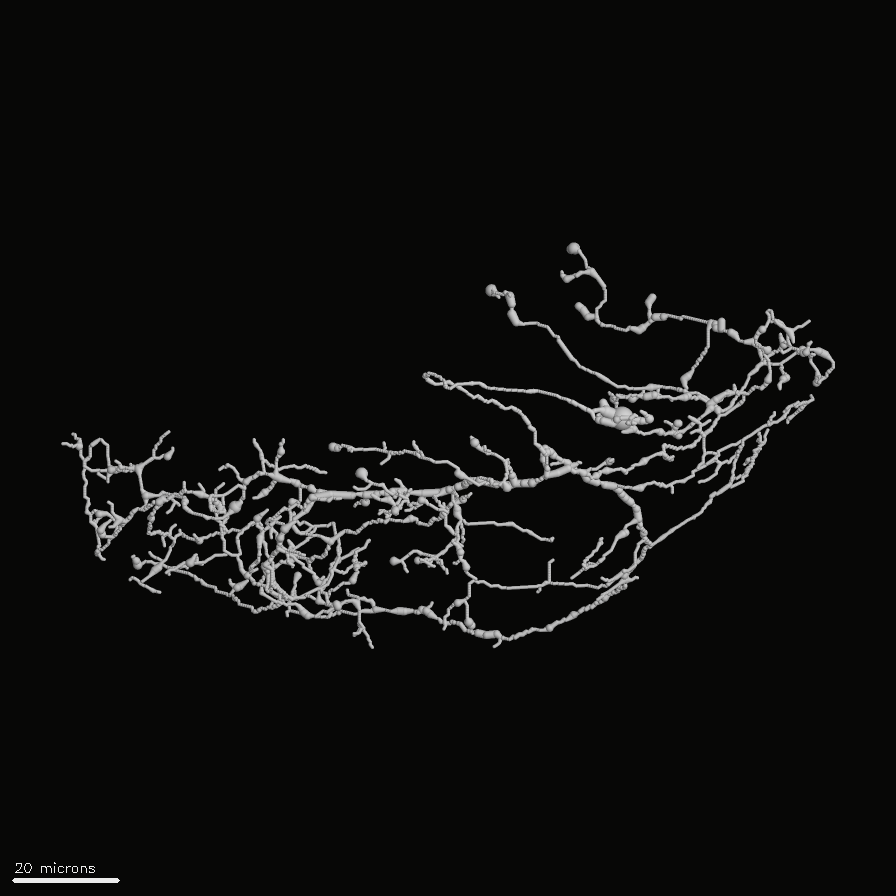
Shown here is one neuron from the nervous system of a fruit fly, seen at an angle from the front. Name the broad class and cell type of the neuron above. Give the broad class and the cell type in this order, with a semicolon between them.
central-brain intrinsic neuron; GNG118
